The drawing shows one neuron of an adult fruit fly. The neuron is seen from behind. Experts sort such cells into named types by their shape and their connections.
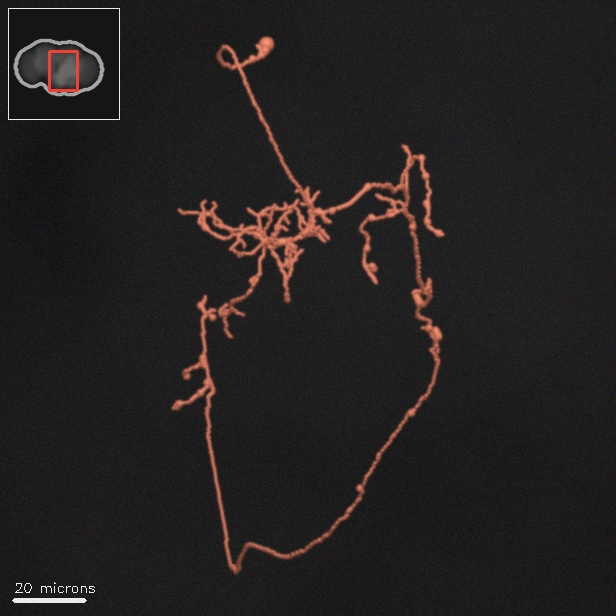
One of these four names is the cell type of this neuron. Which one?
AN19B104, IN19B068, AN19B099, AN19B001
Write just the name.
AN19B099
